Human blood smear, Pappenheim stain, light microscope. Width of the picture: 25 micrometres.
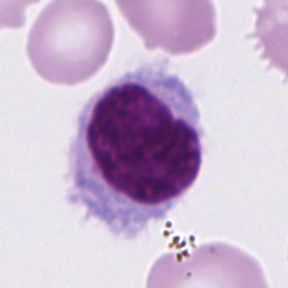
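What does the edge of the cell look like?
It is ragged, with fine irregular cytoplasmic fringes.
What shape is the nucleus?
Oval, with a shallow notch on its right side.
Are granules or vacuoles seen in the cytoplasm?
Neither: the cytoplasm shows no distinct granules and no vacuoles.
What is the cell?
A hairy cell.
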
